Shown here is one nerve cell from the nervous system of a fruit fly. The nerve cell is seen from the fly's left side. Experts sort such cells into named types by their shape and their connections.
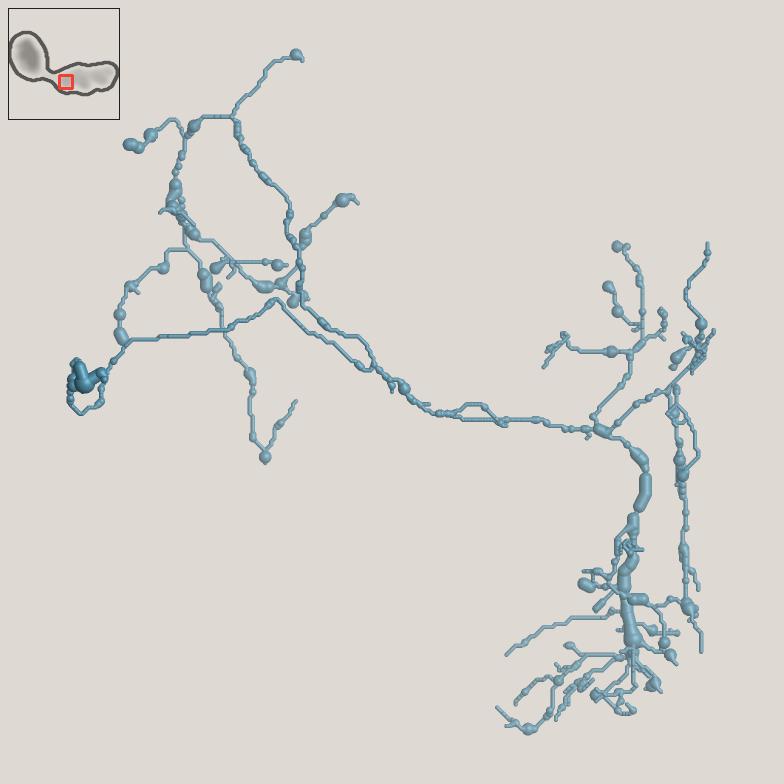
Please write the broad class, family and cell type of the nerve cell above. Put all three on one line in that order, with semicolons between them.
nerve-cord intrinsic neuron; hemilineage 16B; IN16B076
